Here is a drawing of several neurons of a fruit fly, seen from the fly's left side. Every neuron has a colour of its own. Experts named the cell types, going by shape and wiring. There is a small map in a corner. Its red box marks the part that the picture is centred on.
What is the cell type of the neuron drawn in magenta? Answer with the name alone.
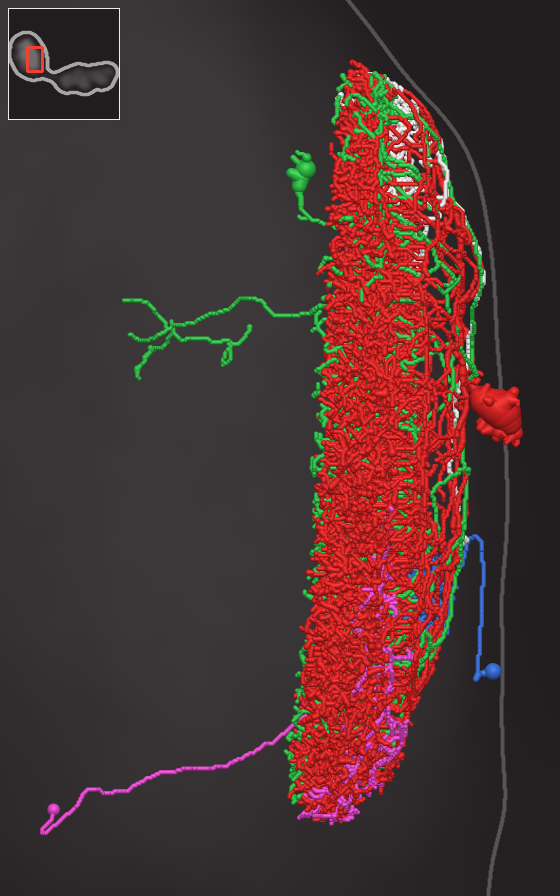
LPi2c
